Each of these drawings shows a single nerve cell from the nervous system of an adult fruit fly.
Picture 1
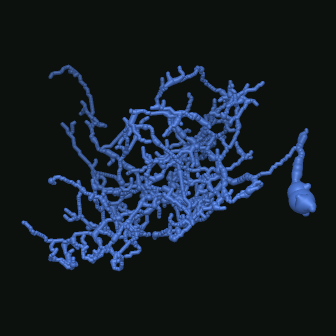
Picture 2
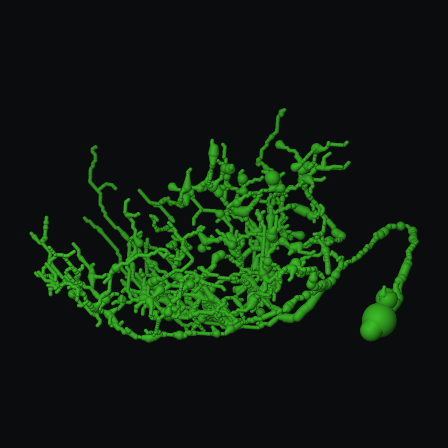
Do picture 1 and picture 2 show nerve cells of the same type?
yes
